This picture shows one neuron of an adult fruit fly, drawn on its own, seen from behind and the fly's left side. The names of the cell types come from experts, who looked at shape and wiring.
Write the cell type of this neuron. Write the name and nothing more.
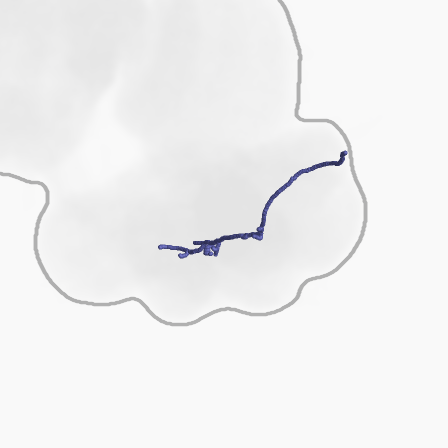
SNpp01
